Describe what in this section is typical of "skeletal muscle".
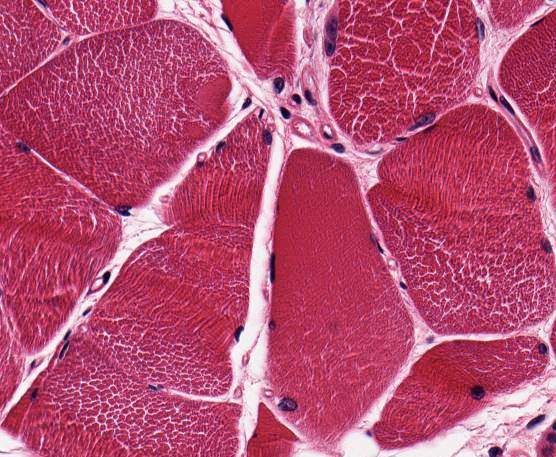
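Yes, this is skeletal muscle, and the first thing worth checking is where the nuclei sit. Here they lie at the periphery of the fibres, pressed against the fibre borders.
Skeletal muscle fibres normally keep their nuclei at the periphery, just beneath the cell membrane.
Those nuclei are small and dark, either flattened or oval. The fibre cytoplasm stains deeply with eosin and has a fine stippled texture from its myofibrils. Between the fibres runs thin pale connective tissue, which widens at the top centre, where several nuclei and small vessels lie within it.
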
